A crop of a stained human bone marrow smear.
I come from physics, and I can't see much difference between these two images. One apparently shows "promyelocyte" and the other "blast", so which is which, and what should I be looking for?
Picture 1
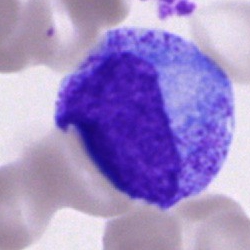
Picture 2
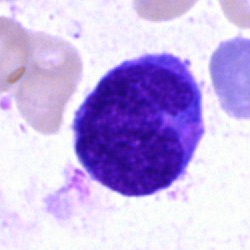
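Picture 1 shows a promyelocyte, and picture 2 shows a blast. Granules set the two apart: purple ones are scattered through the promyelocyte's cytoplasm, while none are seen in the blast.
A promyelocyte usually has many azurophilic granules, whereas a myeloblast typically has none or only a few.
In the promyelocyte, the nucleus lies off-centre toward the left, its chromatin dense and dark purple, with a paler, less granular area of cytoplasm beside it. The blast has a roughly round, smooth outline, no distinct nucleoli and no vacuoles.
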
